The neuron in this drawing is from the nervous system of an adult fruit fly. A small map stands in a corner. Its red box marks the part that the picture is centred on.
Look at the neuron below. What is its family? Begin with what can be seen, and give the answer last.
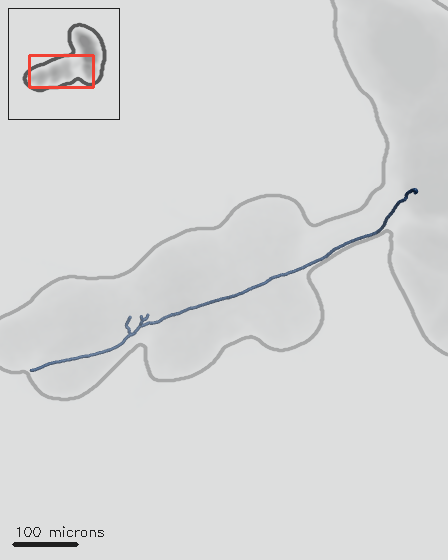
It reaches both the brain and the nerve cord, passing through the neck. By the scale bar it is about 600 microns wide in this view. There are a dozen or fewer branch ends. This is a sensory neuron ascending to the brain. The name of its family is class mechanosensory proprioceptive.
